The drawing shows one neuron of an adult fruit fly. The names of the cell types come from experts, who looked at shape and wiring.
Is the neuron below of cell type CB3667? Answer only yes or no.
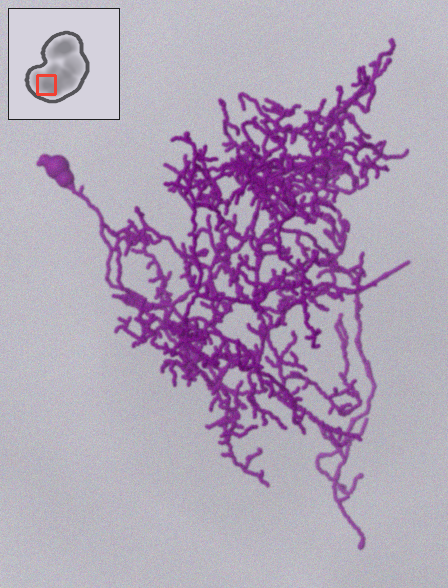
no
